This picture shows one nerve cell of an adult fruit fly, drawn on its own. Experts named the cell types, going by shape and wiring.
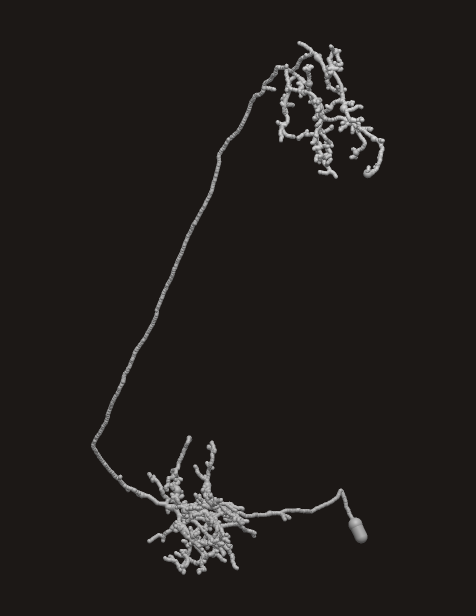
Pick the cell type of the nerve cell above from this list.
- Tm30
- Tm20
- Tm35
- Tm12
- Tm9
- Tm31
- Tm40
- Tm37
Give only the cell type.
Tm31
